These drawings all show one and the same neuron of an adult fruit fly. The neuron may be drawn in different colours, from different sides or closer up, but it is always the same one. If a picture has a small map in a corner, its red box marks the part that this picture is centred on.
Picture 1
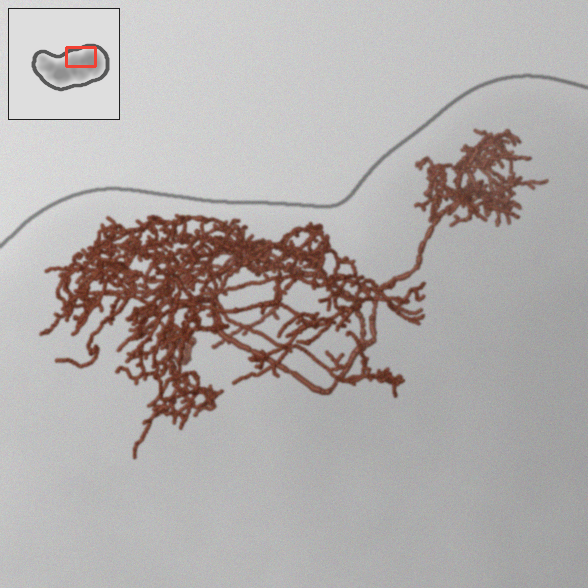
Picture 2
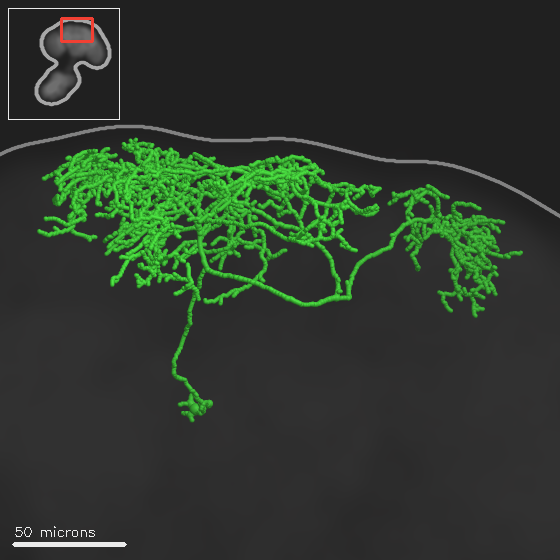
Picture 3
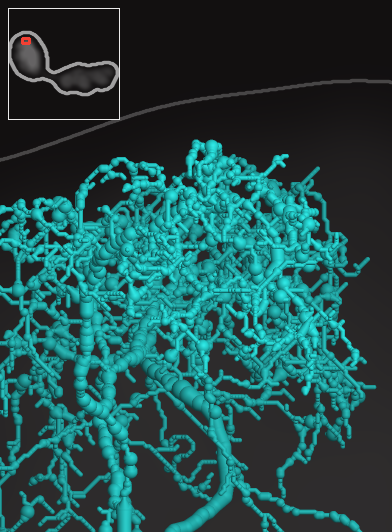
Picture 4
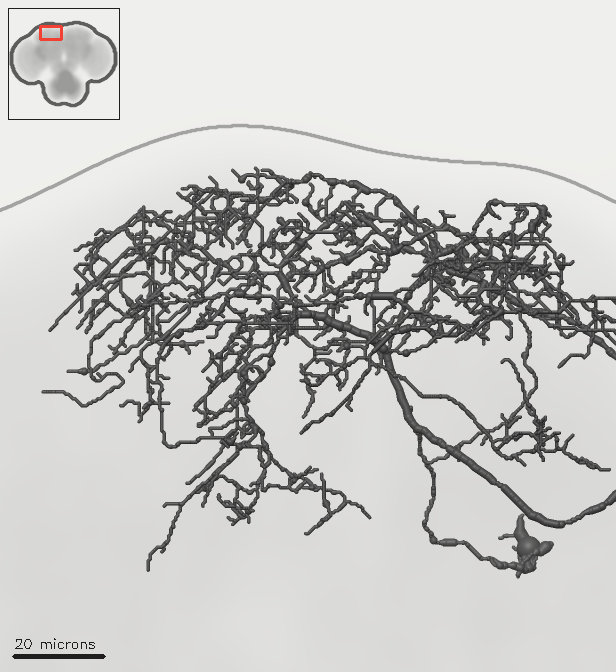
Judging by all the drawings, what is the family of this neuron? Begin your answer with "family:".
family: hemilineage DM4_dorsal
